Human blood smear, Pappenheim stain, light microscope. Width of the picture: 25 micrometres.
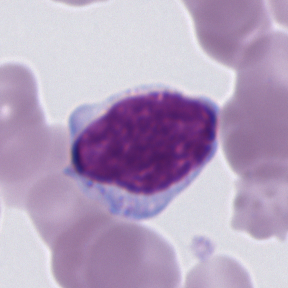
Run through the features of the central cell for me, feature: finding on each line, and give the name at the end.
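Nucleus: nearer the top, wider band of cytoplasm below
Chromatin: dense, clumped, small paler gaps between clumps
Nucleoli: none seen
Granules: none in the cytoplasm
Name: large granular lymphocyte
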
